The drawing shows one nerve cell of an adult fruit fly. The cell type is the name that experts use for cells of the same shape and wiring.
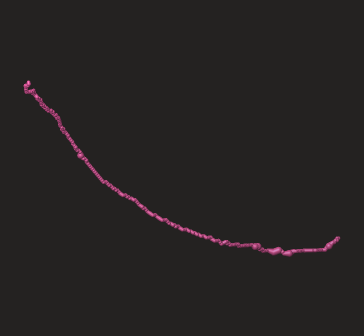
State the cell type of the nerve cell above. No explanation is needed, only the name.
JO-B1_b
